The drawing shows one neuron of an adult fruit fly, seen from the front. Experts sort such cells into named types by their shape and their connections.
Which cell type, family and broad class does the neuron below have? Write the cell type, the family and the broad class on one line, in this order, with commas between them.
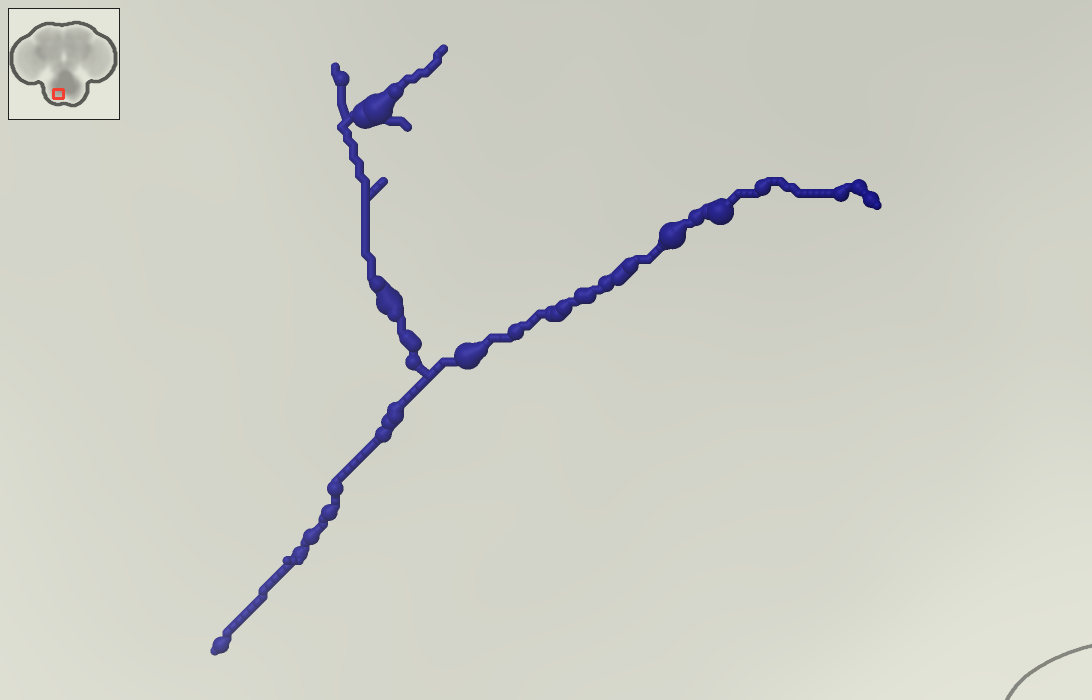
SNta32, class mechanosensory tactile, sensory neuron entering the nerve cord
